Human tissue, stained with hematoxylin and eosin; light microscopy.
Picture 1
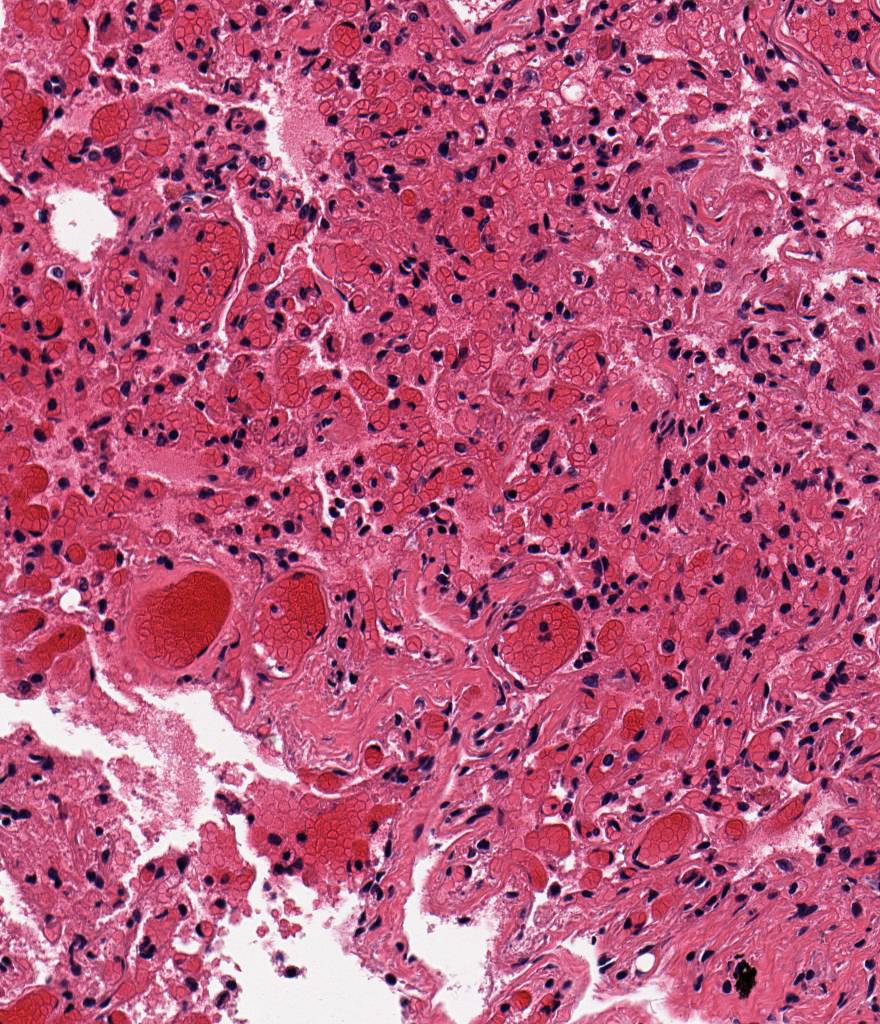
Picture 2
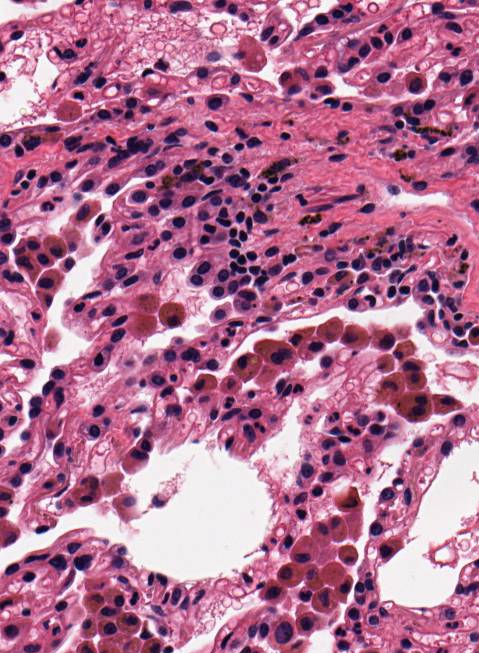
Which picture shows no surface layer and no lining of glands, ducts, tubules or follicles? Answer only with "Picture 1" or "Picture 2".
Picture 1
